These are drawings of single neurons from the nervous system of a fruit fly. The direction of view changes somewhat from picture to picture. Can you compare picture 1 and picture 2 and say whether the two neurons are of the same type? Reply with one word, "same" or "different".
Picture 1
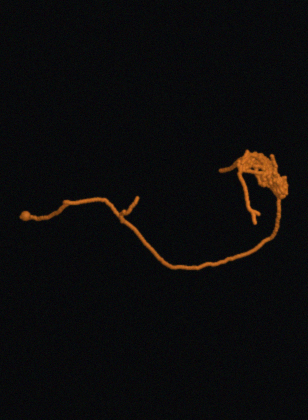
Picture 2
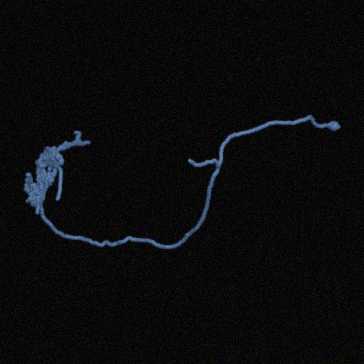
same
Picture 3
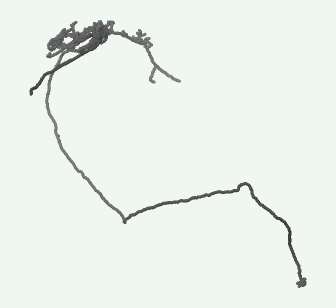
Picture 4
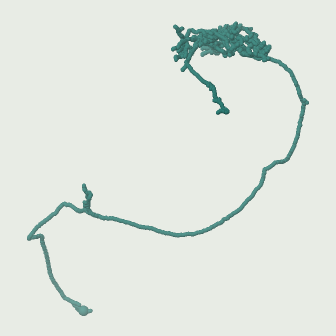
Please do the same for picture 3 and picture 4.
same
